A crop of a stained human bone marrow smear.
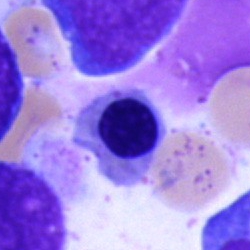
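Erythroblast, checked point by point. First, the chromatin is dense and almost uniformly dark purple. Second, no nucleolus can be seen in the nucleus. Third, the nucleus sits off-centre, towards the upper right of the cell. Last, the cytoplasm shows no granules.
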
